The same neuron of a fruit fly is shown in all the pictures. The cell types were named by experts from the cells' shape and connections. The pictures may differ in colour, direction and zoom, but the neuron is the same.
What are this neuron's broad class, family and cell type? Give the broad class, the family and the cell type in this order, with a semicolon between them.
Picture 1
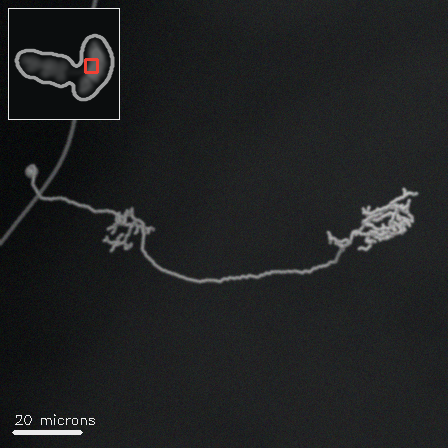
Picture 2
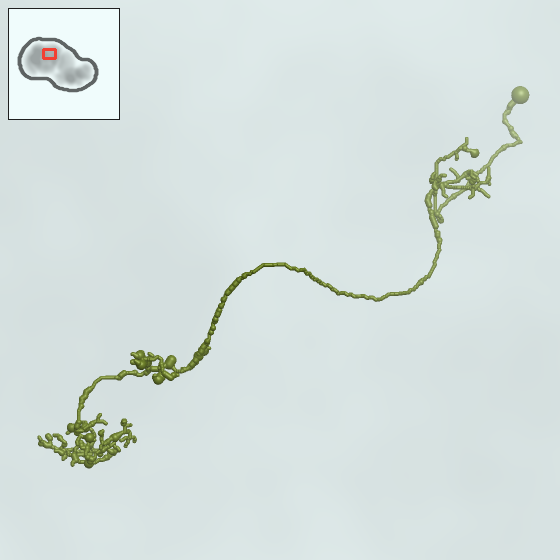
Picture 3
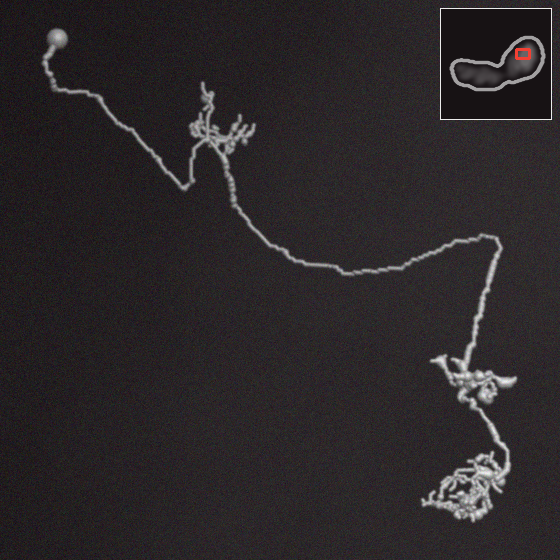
central-brain intrinsic neuron; class CX; PFNm_b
